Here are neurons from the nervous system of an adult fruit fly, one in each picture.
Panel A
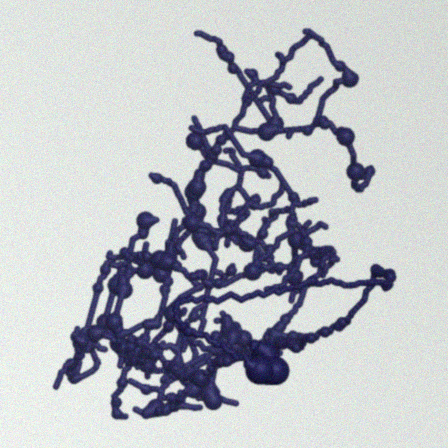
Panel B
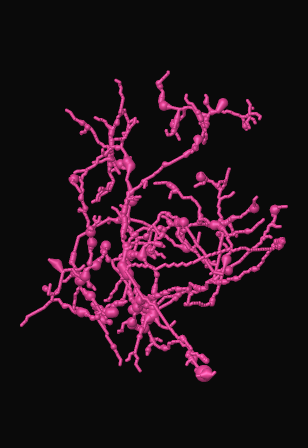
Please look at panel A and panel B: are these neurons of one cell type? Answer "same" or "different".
same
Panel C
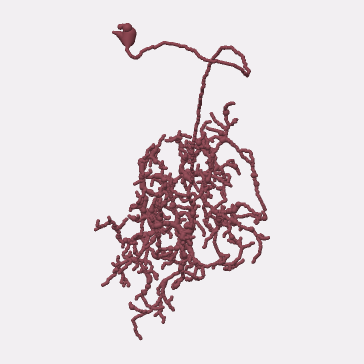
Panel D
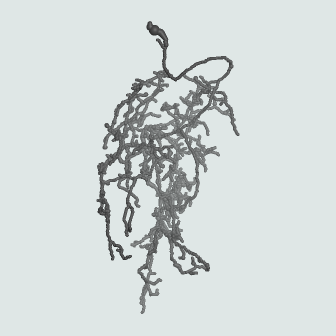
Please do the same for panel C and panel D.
different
